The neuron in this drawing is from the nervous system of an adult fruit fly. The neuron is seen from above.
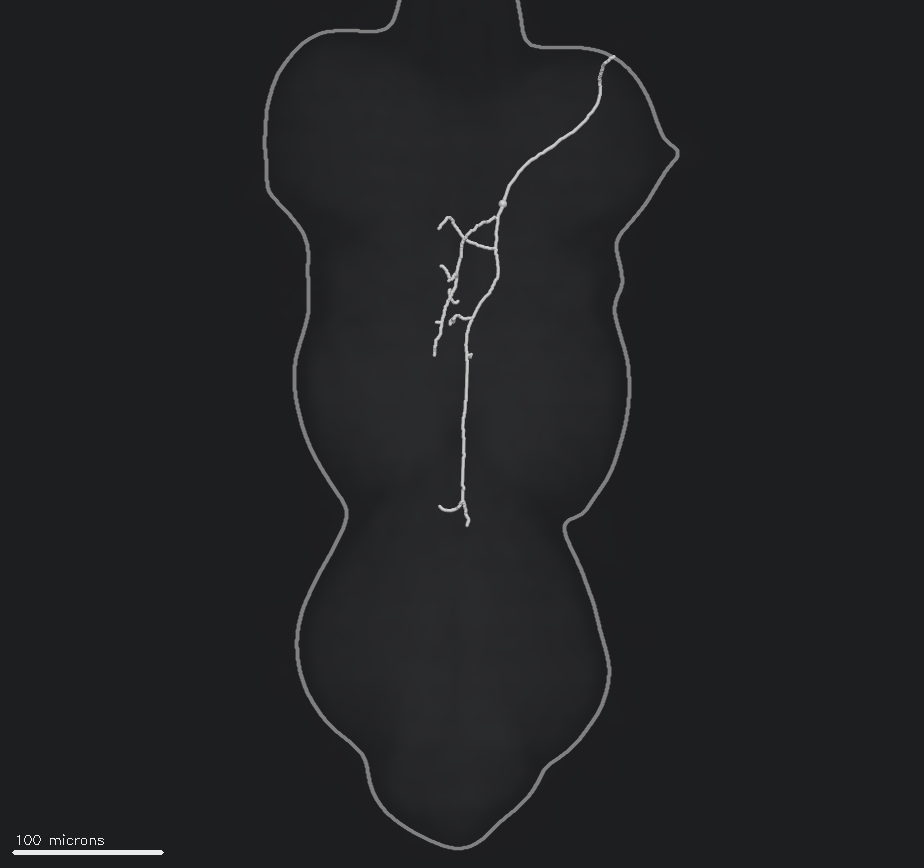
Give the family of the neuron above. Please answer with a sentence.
The family is class mechanosensory proprioceptive.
